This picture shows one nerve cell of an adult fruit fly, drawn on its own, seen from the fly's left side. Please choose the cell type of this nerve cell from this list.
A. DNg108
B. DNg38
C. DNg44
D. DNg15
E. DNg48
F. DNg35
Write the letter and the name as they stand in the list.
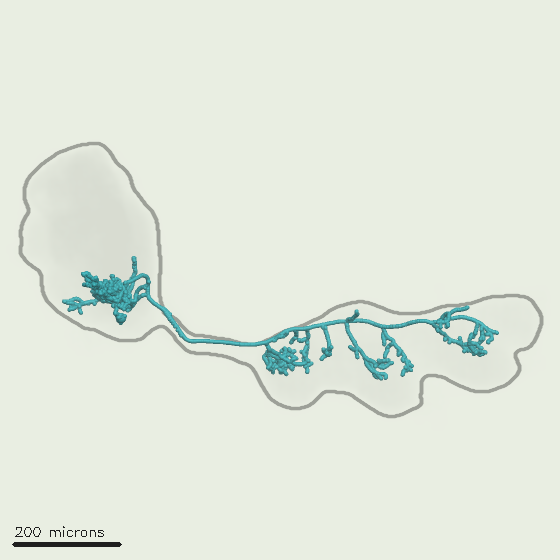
A. DNg108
